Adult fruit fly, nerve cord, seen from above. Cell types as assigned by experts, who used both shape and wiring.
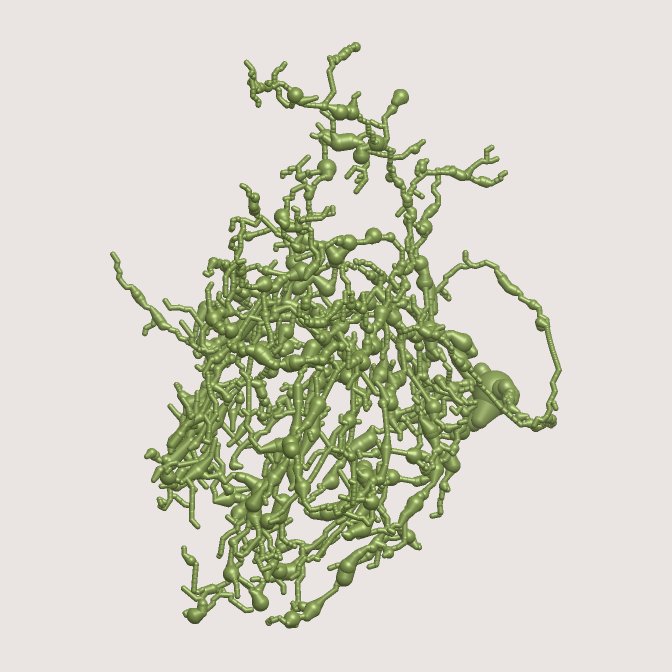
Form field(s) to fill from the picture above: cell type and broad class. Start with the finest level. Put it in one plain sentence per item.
The cell type is INXXX345.
The broad class is nerve-cord intrinsic neuron.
